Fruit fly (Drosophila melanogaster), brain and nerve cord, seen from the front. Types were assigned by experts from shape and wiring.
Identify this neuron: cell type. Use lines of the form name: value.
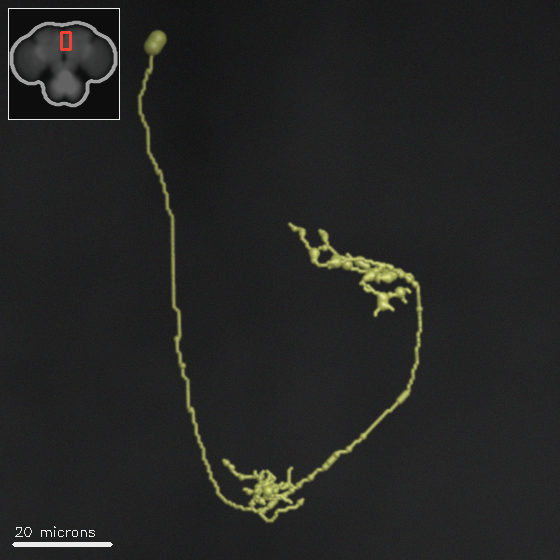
cell type: vDeltaA_b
